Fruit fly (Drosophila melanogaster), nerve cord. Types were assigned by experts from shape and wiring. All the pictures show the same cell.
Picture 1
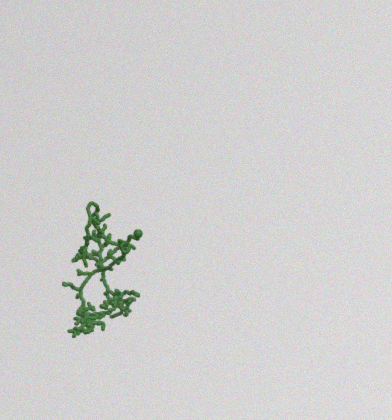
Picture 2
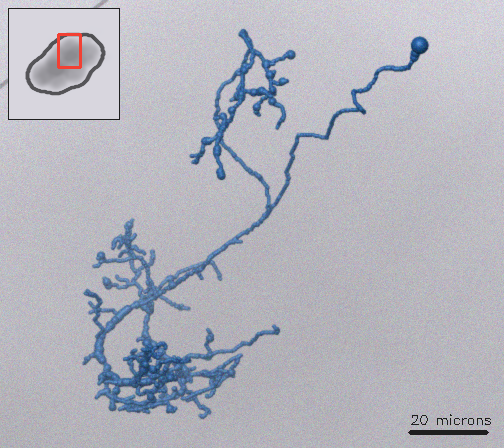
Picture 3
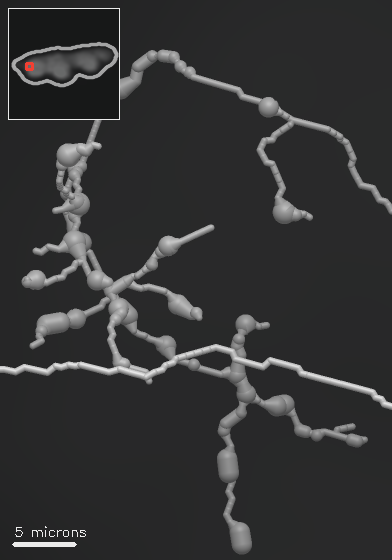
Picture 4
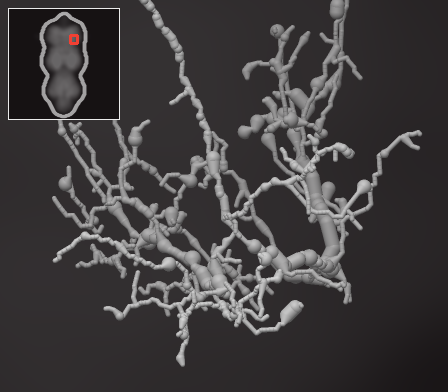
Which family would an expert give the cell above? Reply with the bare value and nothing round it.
hemilineage 16B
